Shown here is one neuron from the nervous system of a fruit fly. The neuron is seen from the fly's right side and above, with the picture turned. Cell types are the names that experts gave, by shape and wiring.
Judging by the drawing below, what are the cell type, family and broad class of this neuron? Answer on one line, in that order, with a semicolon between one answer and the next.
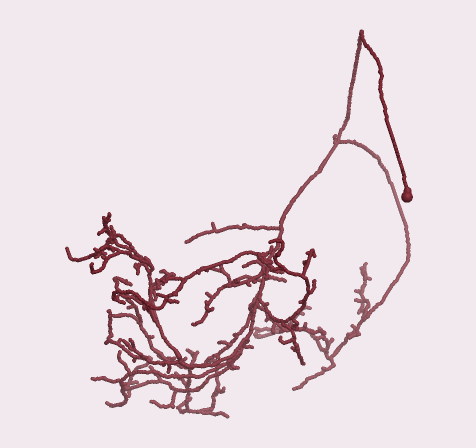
IN19B056; hemilineage 19B; nerve-cord intrinsic neuron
